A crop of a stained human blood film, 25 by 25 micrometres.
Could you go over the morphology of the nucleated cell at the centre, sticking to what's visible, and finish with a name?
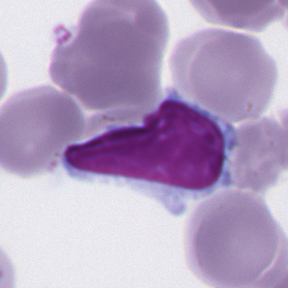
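Elongated, the nucleus tapers to a narrower end on the left. Its chromatin stains a dense, dark magenta-purple, and no nucleoli are visible. The outer edge of the cytoplasm is irregular and frayed. The cell is a typical lymphocyte.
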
